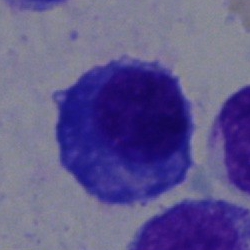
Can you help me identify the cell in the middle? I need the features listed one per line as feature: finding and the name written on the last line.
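Outline: roughly round
Nucleus: off-centre, toward the upper right
Cytoplasm: deep blue
Edge: small blunt bumps
Name: plasma cell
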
